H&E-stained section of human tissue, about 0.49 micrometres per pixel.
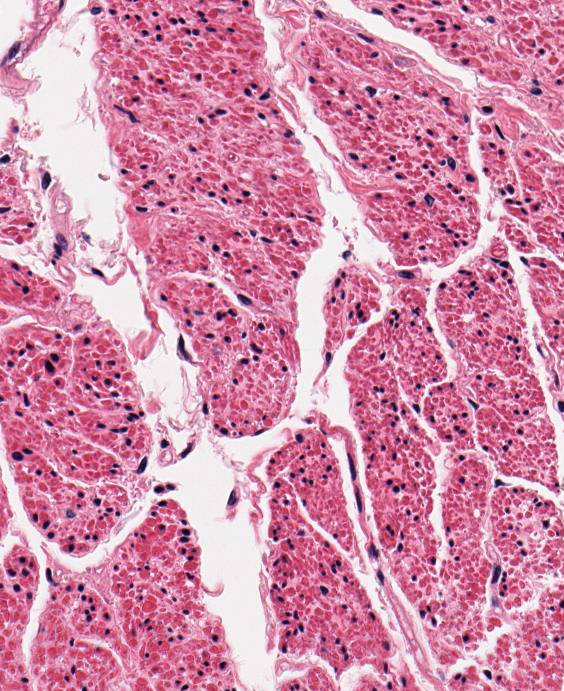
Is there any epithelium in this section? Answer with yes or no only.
No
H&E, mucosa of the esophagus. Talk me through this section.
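Irregular muscle cell bundles, separated by thin septa of loose connective tissue. Cells mostly cut in cross section: small polygonal pink profiles. Cytoplasm bright eosinophilic pink. Nuclei within bundles small, dark, round to oval.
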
